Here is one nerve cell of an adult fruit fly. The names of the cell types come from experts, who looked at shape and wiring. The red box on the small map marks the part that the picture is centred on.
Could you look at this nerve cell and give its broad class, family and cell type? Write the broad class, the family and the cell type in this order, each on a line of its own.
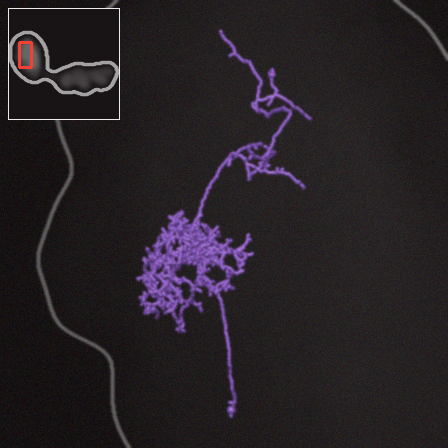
central-brain intrinsic neuron
hemilineage VLPl&p2_lateral
CB1189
